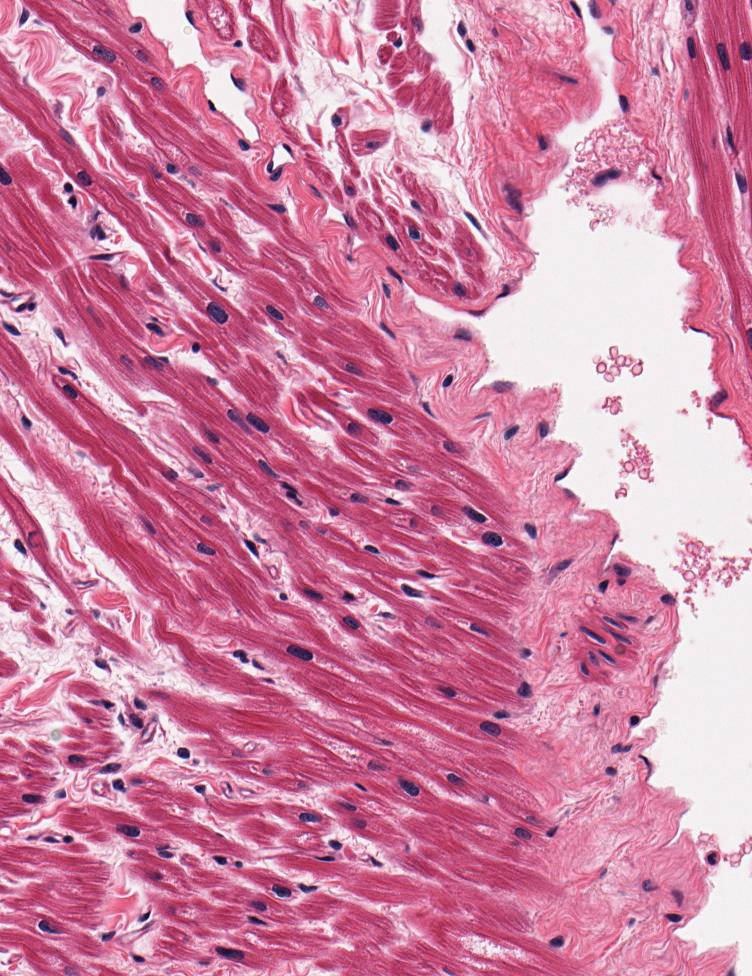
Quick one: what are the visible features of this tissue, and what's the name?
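Most of the field, I'd say, is pink muscle fibres running diagonally from upper left to lower right. Each fibre has a single oval nucleus, centrally placed. Along the muscle's right edge there's a pale pink band of fibrous tissue, its wavy, scalloped surface facing the empty space. Scattered small flattened dark nuclei sit on that free surface. So: atrial appendage of the heart.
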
